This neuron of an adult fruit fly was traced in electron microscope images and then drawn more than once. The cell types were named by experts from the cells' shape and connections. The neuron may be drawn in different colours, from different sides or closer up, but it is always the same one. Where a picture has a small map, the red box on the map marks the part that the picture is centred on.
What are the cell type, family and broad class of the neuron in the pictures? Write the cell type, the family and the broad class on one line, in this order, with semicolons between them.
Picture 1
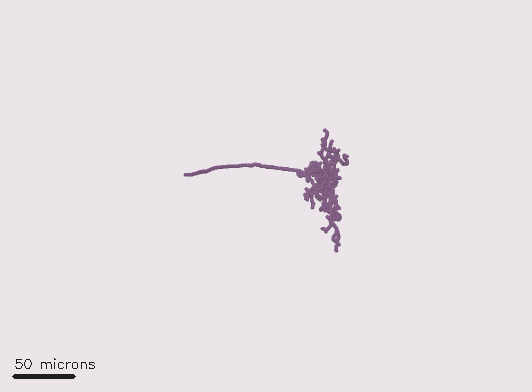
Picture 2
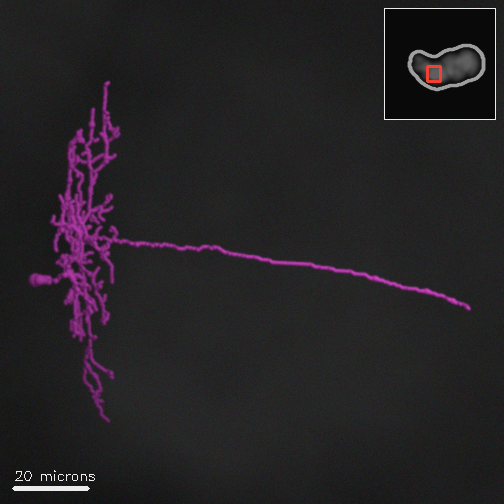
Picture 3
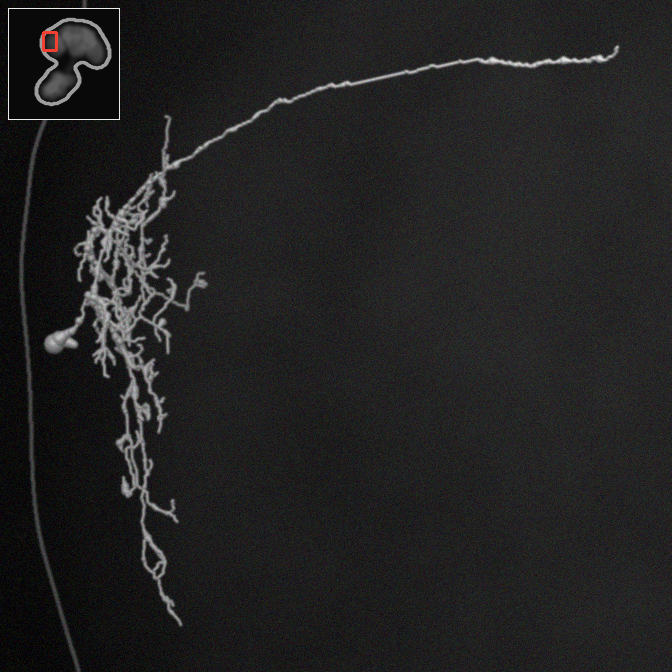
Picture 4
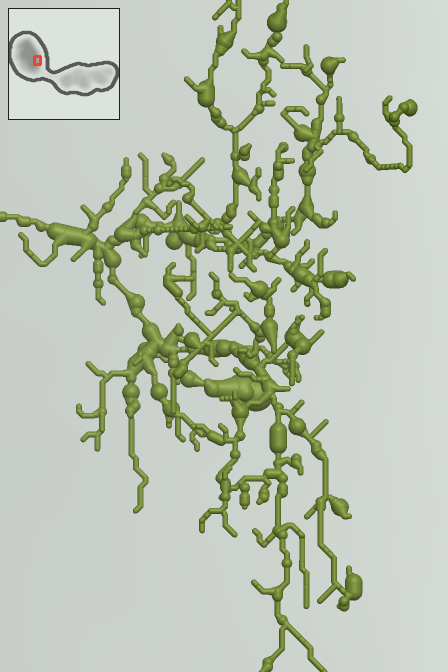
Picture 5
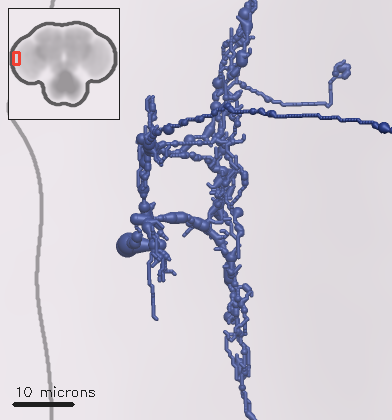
Lawf1; Lawf; optic-lobe intrinsic neuron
